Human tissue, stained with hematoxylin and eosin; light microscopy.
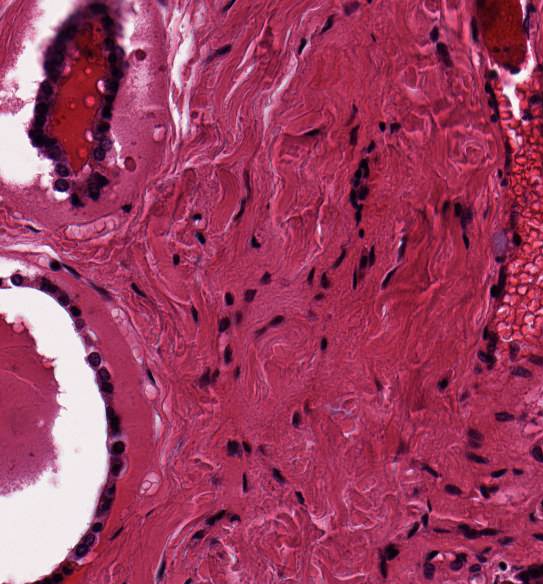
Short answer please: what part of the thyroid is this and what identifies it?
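That's dense connective tissue, filling the centre and right of the field. The collagen is dense and eosinophilic, in wavy bundles running in varying directions, with small dark elongated fibroblast nuclei only thinly scattered.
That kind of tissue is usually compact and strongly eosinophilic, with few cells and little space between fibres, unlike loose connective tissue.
At the lower left is a large rounded lumen lined by a single layer of low cuboidal cells with dark nuclei.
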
